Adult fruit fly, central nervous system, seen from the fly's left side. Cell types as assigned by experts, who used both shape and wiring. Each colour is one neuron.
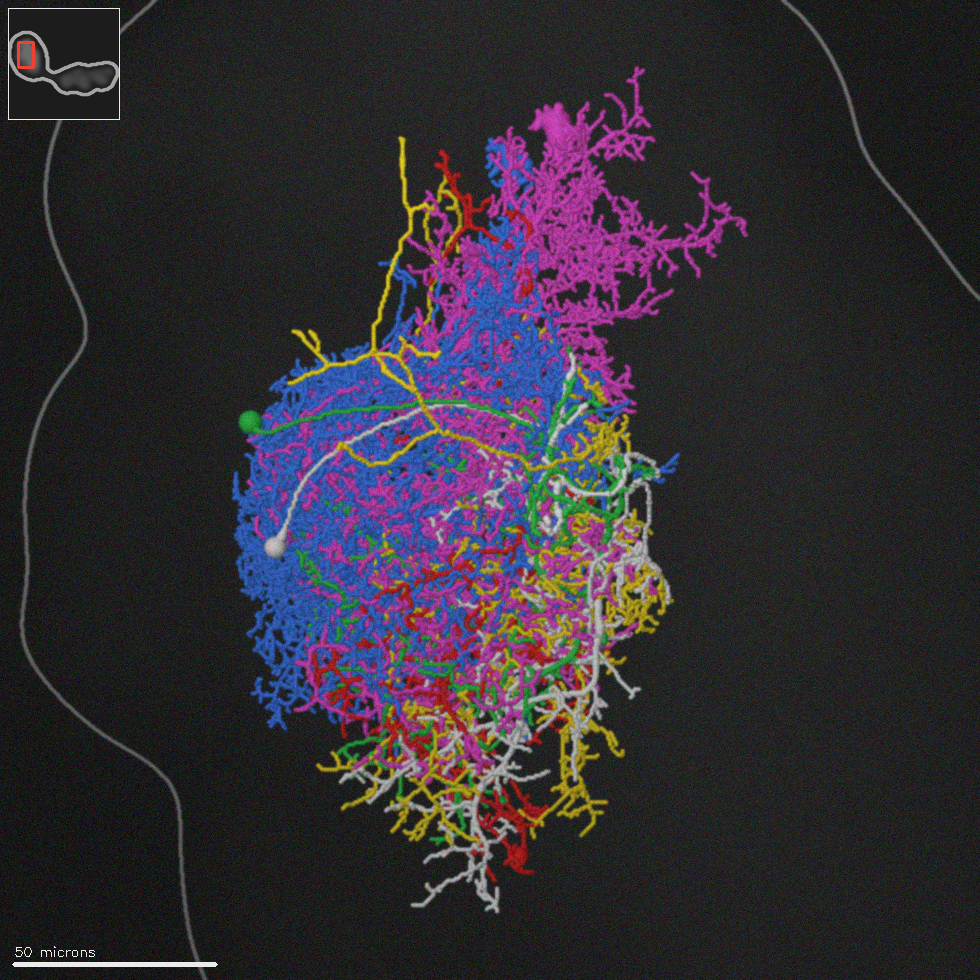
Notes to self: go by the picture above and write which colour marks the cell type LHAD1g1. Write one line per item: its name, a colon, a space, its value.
colour: magenta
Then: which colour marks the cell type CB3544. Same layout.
colour: white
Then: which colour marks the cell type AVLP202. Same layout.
colour: green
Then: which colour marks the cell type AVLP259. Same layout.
colour: yellow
